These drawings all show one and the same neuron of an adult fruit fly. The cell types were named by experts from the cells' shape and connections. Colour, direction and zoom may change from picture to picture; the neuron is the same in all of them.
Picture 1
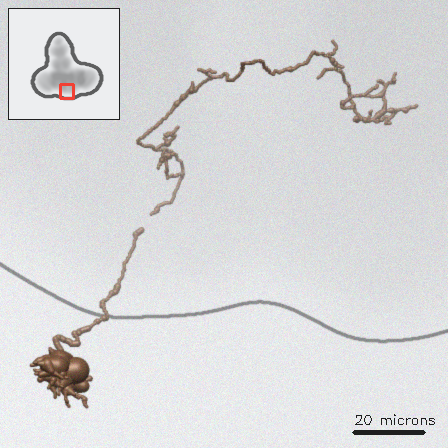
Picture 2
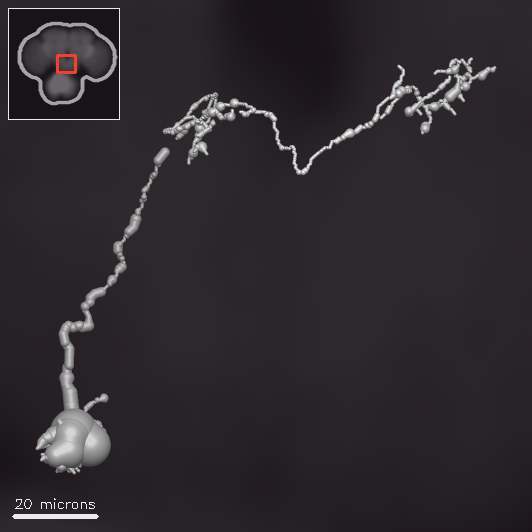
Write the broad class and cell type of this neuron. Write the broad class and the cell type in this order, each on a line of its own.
central-brain intrinsic neuron
ISN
